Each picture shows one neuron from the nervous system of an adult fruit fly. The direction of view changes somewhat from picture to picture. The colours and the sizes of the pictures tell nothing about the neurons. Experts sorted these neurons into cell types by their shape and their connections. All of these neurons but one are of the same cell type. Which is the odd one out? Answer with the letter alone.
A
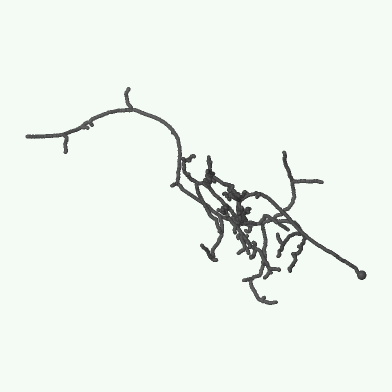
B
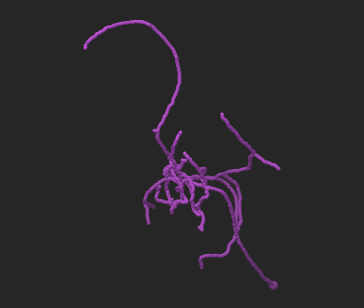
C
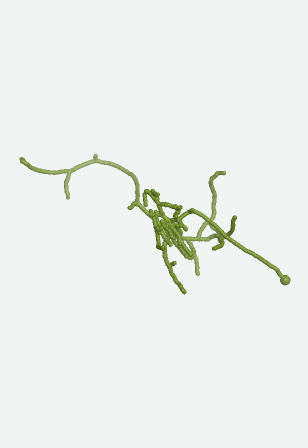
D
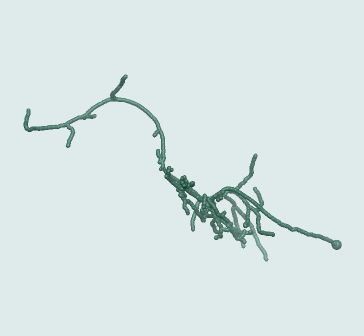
D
